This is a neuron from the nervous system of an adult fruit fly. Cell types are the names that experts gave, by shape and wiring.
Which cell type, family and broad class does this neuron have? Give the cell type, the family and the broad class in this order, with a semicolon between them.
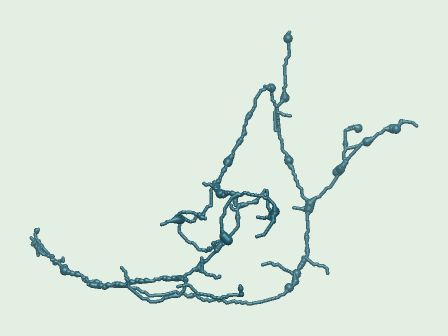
IN20A.22A092; hemilineage 20A.22A; nerve-cord intrinsic neuron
